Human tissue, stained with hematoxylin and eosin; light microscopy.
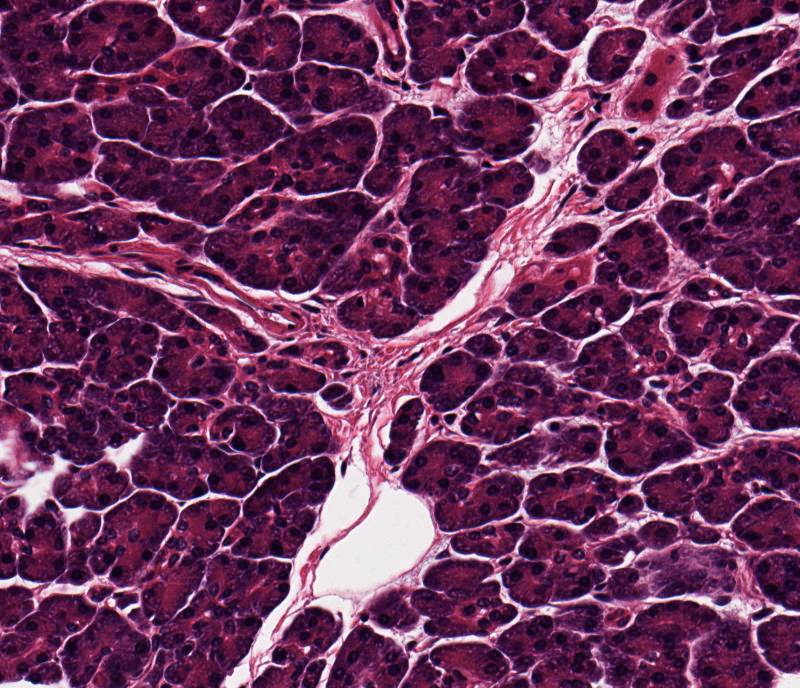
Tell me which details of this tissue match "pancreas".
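What you're looking at is pancreas.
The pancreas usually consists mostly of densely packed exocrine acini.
That fits this field, which is filled with closely packed acini gathered into lobules by thin connective tissue septa. In each acinus, the round, dark nuclei of the acinar cells sit toward the base, and the cytoplasm is densely stained a deep purplish red. Follow, too, the wider band of pink fibrous stroma running from the lower centre toward the upper right.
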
